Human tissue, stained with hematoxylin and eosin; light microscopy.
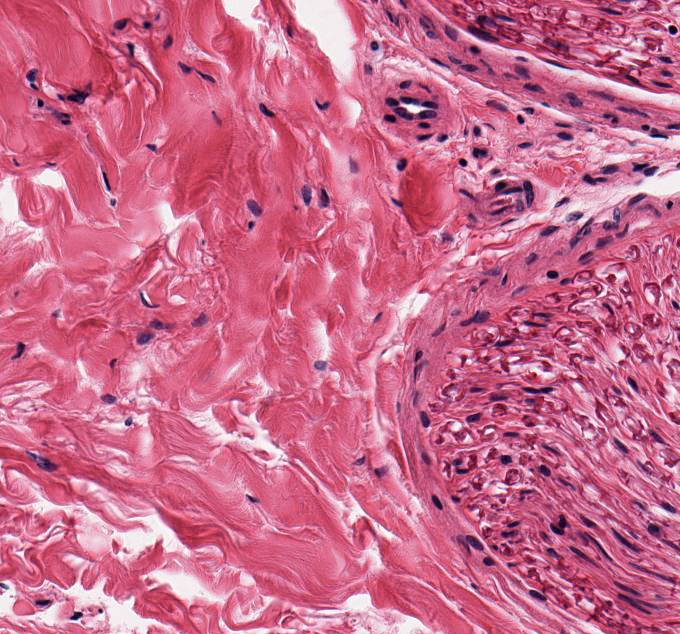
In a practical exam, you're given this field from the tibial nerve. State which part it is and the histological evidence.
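Epineurium, dense collagen, fills the left and centre of the field. Sparse, dark, spindle-shaped fibroblast nuclei lie scattered between the collagen bundles.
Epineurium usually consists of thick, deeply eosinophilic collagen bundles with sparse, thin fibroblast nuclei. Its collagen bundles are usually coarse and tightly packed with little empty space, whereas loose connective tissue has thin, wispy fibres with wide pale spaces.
A rounded bundle of fibres occupies the lower right. Across the upper right corner runs a band of wavy fibres, its elongated nuclei aligned along its length. No fat cells appear anywhere in the field.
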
